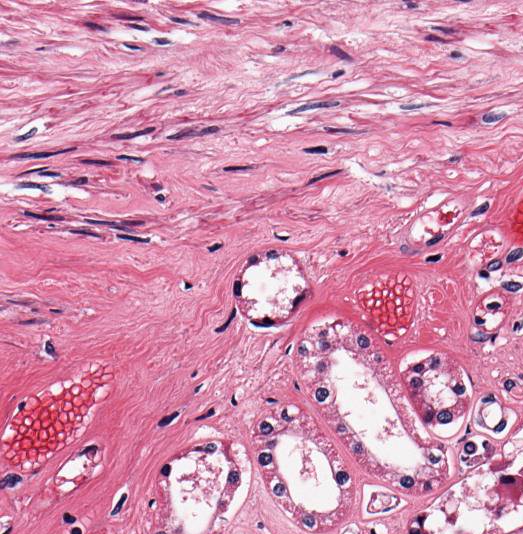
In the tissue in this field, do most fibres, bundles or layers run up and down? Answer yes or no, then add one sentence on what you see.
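No. In the upper half the stromal fibres and their nuclei run roughly horizontally across the field.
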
